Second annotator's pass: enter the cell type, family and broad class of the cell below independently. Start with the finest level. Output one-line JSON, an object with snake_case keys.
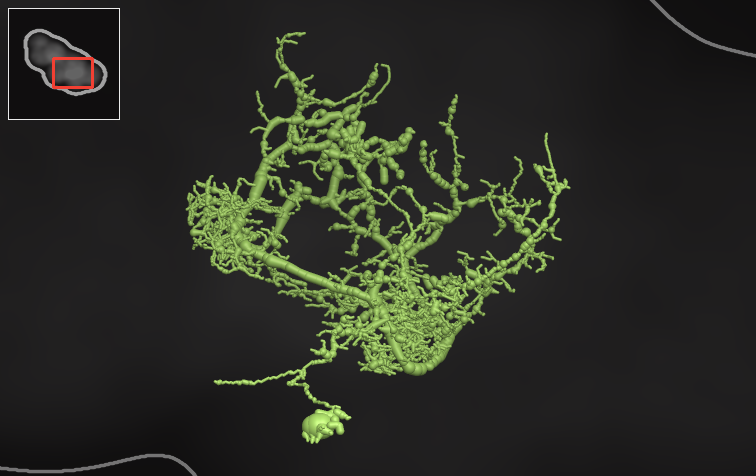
{"cell_type": "IN14A004", "family": "hemilineage 14A", "broad_class": "nerve-cord intrinsic neuron"}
